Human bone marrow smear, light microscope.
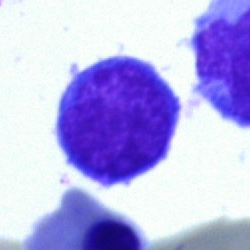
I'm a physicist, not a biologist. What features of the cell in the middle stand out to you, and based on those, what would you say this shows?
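Start with the outline: it is roughly round. Now look for cytoplasm, and you will find very little, no more than a thin rim around the nucleus. In the chromatin you can see a mottled look, with paler purple patches among darker areas. Along the edge, notice a few tiny tags projecting outward. This cell is a blast.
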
